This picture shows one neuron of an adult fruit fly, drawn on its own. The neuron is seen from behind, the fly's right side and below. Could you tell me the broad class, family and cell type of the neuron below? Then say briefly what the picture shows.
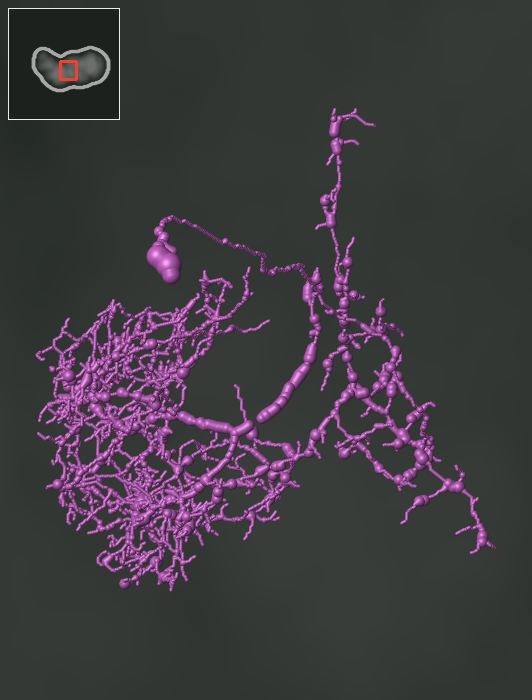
Its broad class is central-brain intrinsic neuron. Its family is hemilineage VLPl&p1_posterior. The cell type is AVLP489. More than a hundred branch ends can be seen. As drawn here it is about as wide as it is tall.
